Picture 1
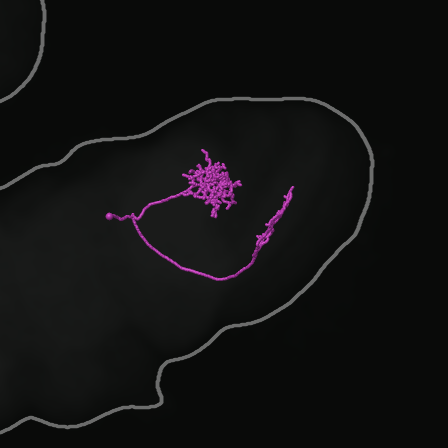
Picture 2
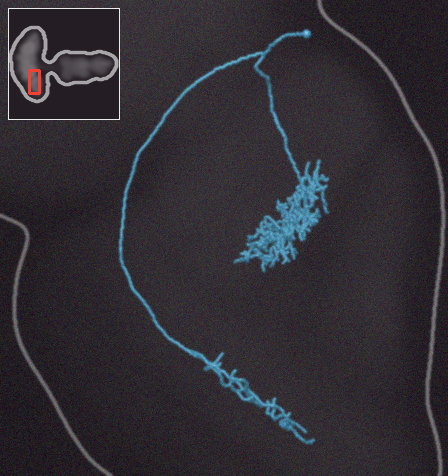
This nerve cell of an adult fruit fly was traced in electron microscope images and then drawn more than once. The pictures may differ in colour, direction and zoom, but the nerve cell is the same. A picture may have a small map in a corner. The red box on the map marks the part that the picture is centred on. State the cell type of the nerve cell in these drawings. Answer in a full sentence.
The cell type is MeLo12.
